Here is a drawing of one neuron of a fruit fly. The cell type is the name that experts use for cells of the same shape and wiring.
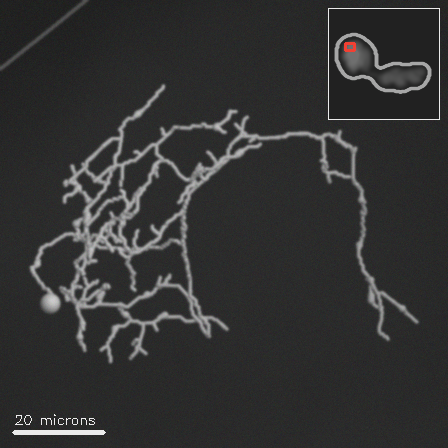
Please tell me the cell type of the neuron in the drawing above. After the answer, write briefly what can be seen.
The cell type is CB3049. This is a central-brain intrinsic neuron. From left to right in the picture it spans about 85 microns. The picture shows dozens of branch ends.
